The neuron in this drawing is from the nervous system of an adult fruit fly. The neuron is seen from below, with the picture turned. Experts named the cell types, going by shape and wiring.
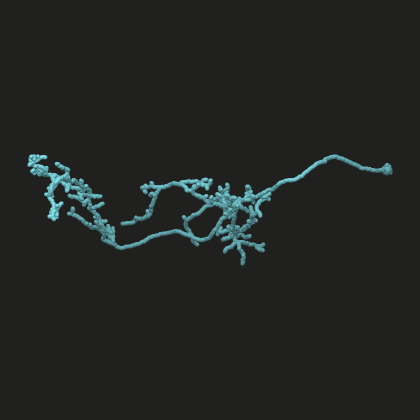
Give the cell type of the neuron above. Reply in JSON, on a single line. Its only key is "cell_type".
{"cell_type": "CL131"}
